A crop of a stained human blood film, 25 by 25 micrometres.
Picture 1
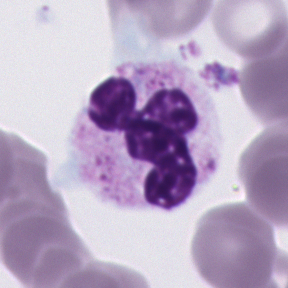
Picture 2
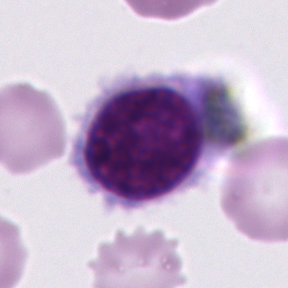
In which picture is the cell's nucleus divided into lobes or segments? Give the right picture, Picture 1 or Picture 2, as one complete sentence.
For the cell in Picture 1, the nucleus is divided into lobes.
